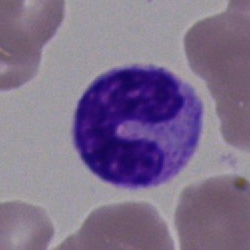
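Band neutrophil from a stained human bone marrow smear; note how deeply the nucleus is indented, curving into a C with its notch opening to the right. Chromatin is dense and clumped, small paler patches between the clumps; cytoplasm pale lilac.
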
